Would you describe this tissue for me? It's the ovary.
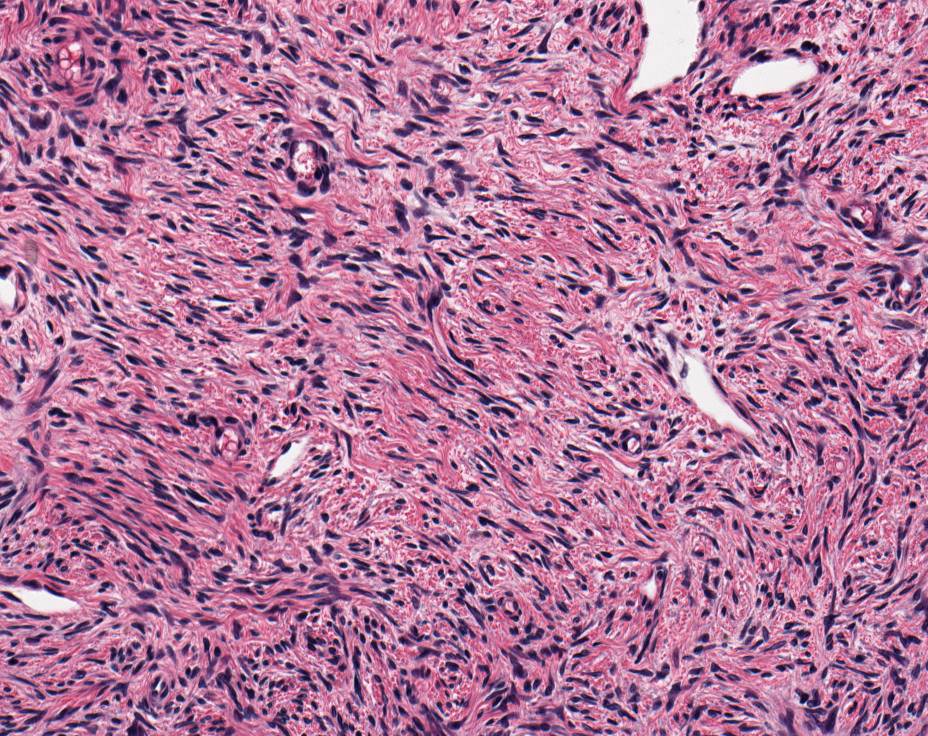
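Note the spindle cells: elongated, dark-staining, often wavy nuclei with tapered ends, scant pale pink cytoplasm, indistinct borders. Thin-walled vessels with empty, slit-like lumens lie scattered, several at upper right; small capillaries cut across show as tiny rings of cells near upper left.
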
